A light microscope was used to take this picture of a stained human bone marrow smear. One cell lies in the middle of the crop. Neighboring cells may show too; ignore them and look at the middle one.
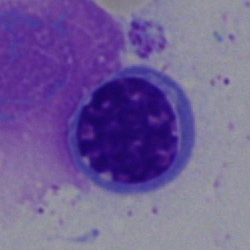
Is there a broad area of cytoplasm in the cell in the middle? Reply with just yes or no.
No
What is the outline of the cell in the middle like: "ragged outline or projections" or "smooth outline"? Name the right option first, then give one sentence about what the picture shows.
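Smooth outline. The cell is round with a smooth edge.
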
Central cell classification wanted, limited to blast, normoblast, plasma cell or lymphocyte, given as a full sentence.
The cell centred in this crop is categorized as a normoblast.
